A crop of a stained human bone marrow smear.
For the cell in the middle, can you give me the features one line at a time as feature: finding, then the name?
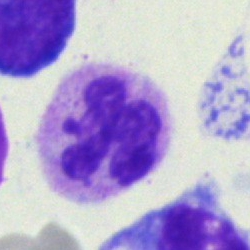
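Outline: roughly round
Nucleus: several connected lobes
Granules: fine, faint, pinkish
Vacuoles: none seen in the cytoplasm
Name: segmented neutrophil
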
